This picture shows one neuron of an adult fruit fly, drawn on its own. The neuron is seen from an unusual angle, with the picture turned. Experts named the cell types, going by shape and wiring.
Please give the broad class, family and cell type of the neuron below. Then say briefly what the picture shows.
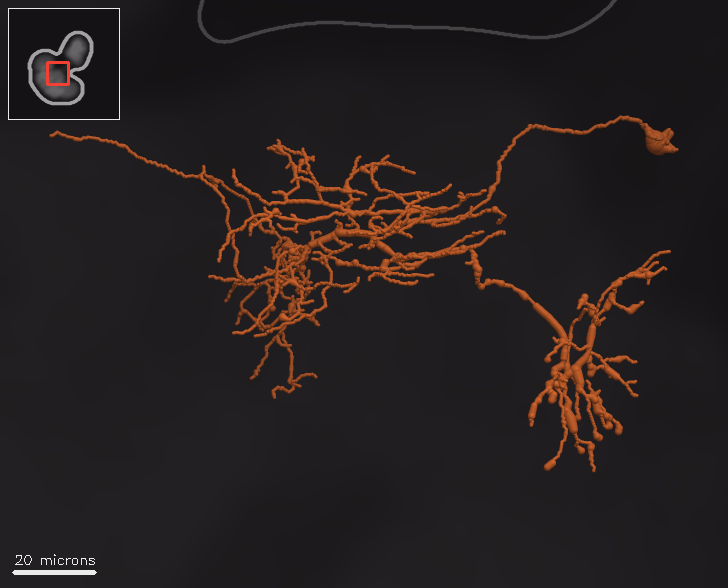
It is a central-brain intrinsic neuron. Its family is hemilineage LB3. Its cell type is GNG251. From left to right in the picture it spans about 160 microns. As drawn here it is wider than it is tall.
